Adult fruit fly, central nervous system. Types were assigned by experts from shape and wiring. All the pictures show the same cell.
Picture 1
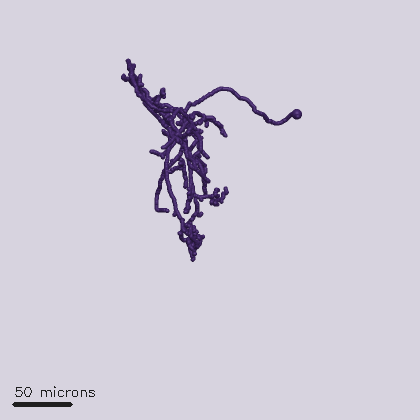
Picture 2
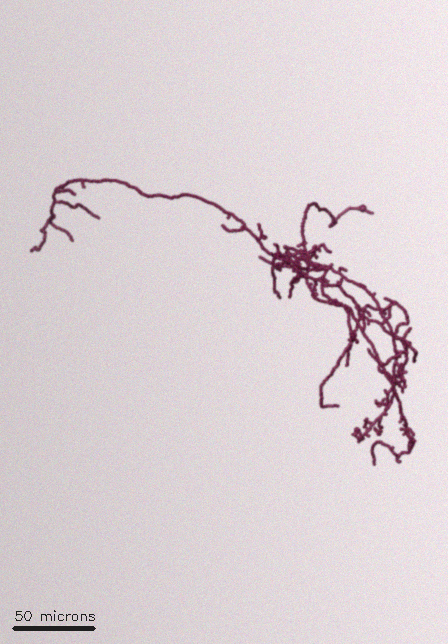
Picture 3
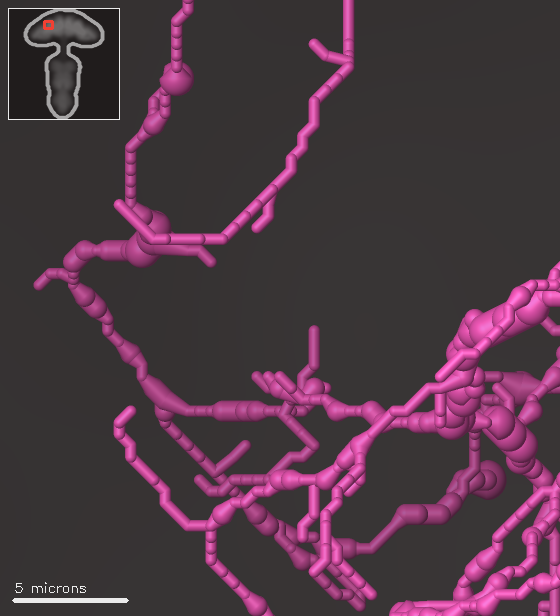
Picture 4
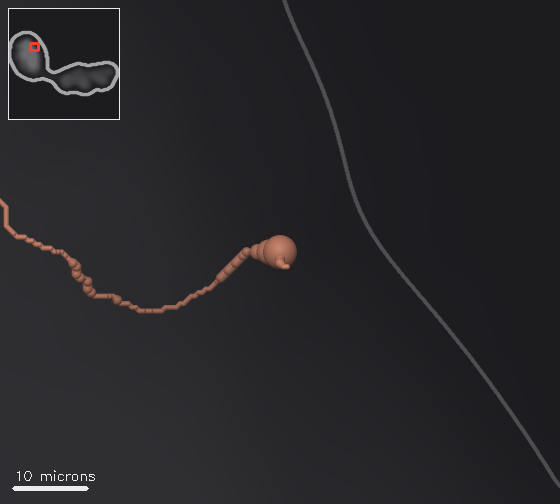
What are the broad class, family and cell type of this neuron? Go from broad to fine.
central-brain intrinsic neuron; hemilineage DM4_dorsal; pC1_7a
